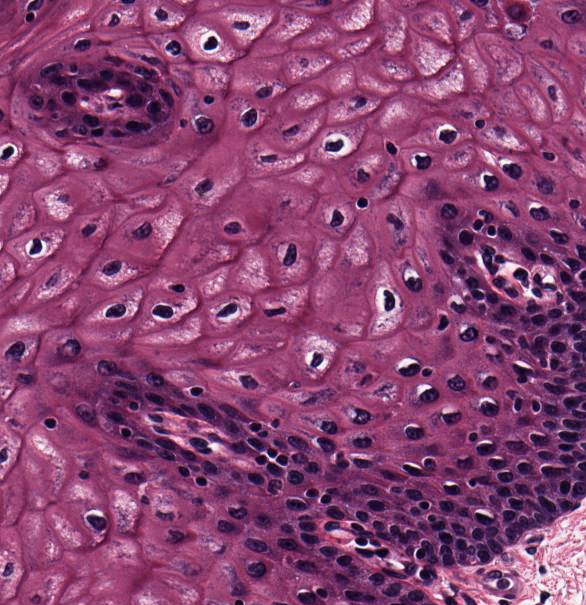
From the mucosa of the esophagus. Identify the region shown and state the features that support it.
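Stratified squamous nonkeratinized epithelium occupies nearly the whole field. A band of crowded basal-type cells with small dark nuclei runs from lower left to the right edge. Large polygonal squamous cells in the upper and central field have abundant pink cytoplasm and sharp borders.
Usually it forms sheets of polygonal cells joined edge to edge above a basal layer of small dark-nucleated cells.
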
